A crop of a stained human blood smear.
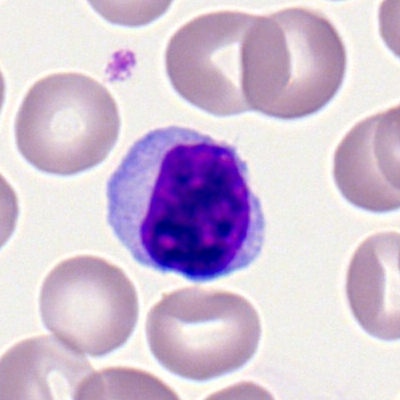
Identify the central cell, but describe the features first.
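Off-centre towards the right sits the nucleus, its chromatin dark purple and coarsely clumped into patches. The cytoplasm is pale blue, and I notice its rim is widest on the left side of the cell. So I would call this a lymphocyte.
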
